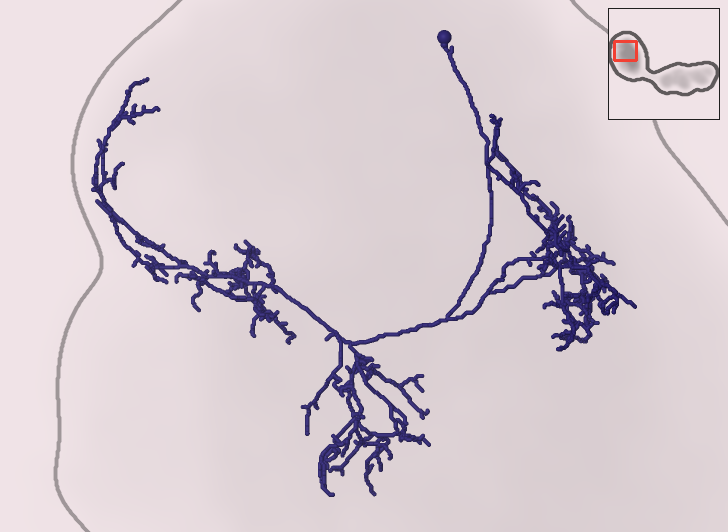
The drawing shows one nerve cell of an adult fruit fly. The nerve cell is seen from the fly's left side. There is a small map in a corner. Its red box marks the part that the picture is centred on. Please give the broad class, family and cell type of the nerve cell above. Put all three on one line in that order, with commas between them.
central-brain intrinsic neuron, hemilineage DM1_antero_dorsal, IB024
